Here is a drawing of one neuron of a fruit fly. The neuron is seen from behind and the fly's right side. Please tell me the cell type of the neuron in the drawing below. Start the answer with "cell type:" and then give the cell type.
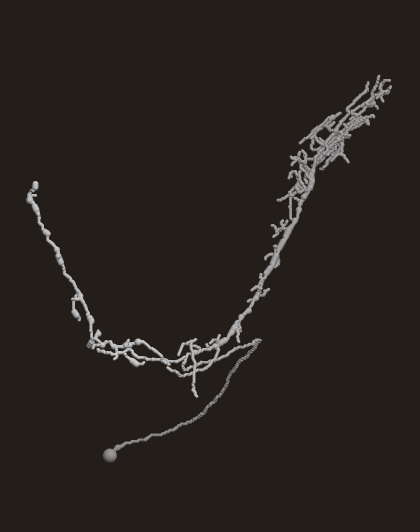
cell type: LAL048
